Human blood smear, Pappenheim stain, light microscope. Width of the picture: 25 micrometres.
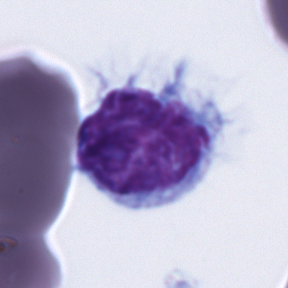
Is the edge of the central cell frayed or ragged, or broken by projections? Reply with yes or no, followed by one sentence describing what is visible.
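Yes. Fine hair-like projections extend from the cell surface, most clearly along the top and right side.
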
